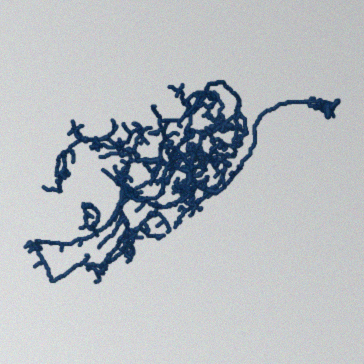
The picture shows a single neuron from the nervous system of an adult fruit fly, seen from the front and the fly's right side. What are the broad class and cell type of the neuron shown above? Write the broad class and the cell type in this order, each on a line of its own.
central-brain intrinsic neuron
GNG207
